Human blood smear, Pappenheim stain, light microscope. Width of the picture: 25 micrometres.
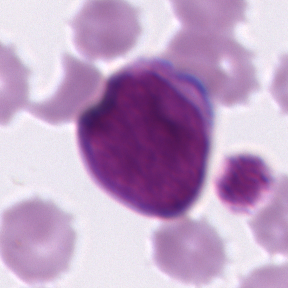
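Myeloblast, the cell in the middle of a stained peripheral blood smear. It is roughly oval, about 14 by 12 micrometres, with a small notch in its upper left edge. The chromatin is fine and evenly spread, with no coarse clumps. Only a very thin blue rim of cytoplasm shows around the nucleus, widest at the upper right.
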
